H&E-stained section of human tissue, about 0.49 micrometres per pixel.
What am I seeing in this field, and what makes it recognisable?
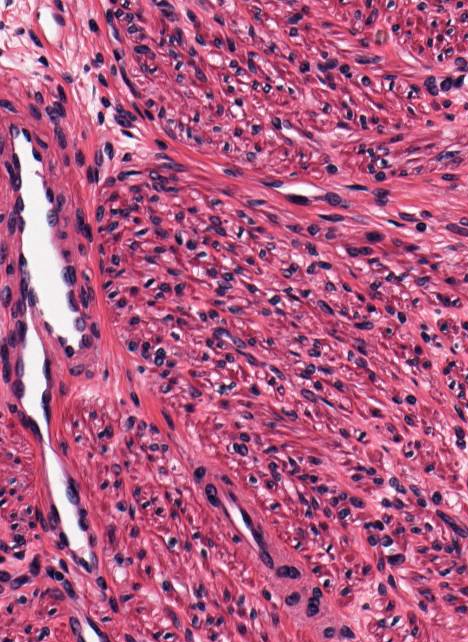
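This is smooth muscle. Spindle cells fill the field, in fascicles that run different ways and cross each other.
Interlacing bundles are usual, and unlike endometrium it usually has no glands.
Here there are none, and no epithelium either. Nuclei look elongated and dark where cut lengthwise, round or oval where cut across.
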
